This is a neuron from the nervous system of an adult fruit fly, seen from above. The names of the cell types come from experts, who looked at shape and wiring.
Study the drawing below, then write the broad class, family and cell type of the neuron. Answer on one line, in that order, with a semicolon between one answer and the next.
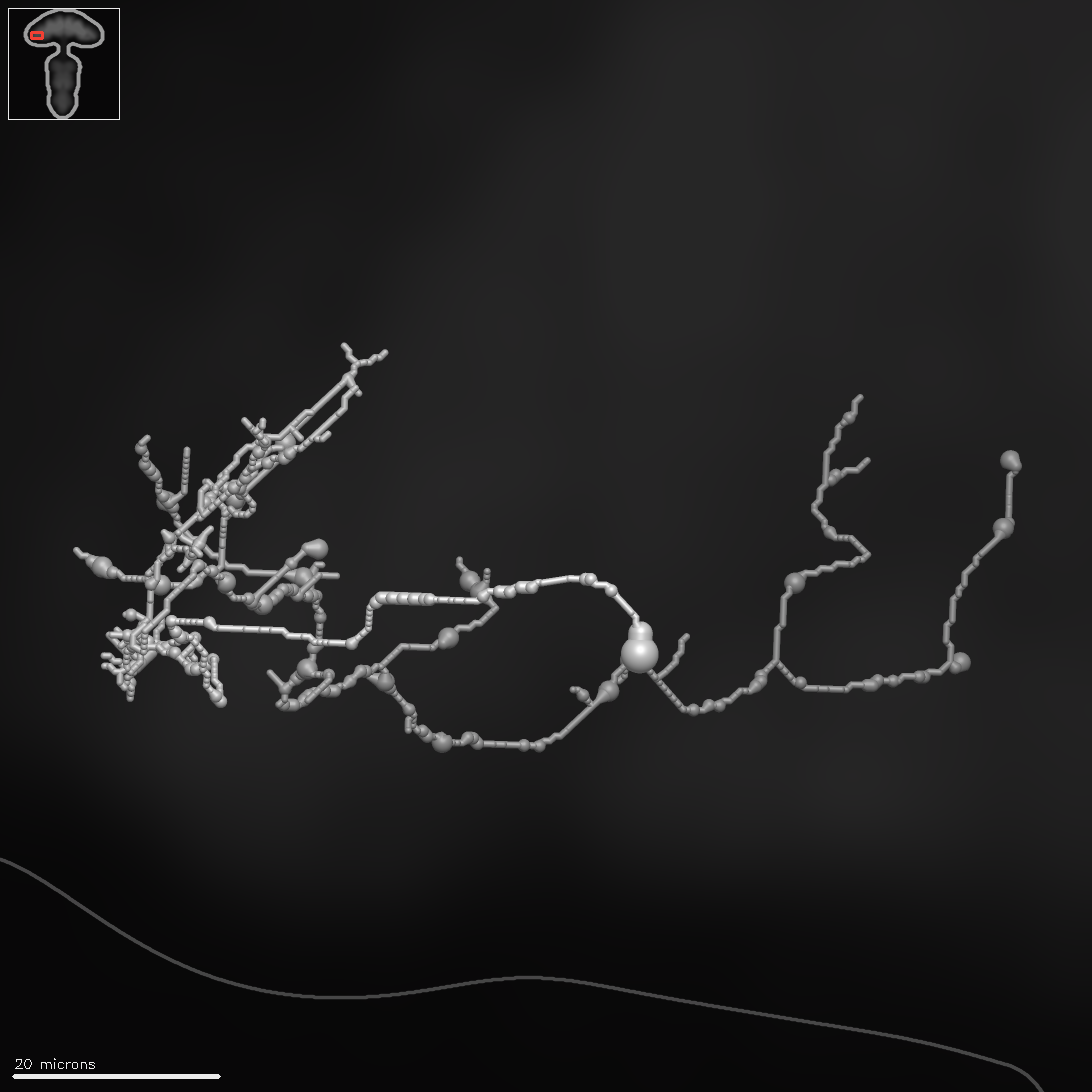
optic-lobe intrinsic neuron; Cm; Cm10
